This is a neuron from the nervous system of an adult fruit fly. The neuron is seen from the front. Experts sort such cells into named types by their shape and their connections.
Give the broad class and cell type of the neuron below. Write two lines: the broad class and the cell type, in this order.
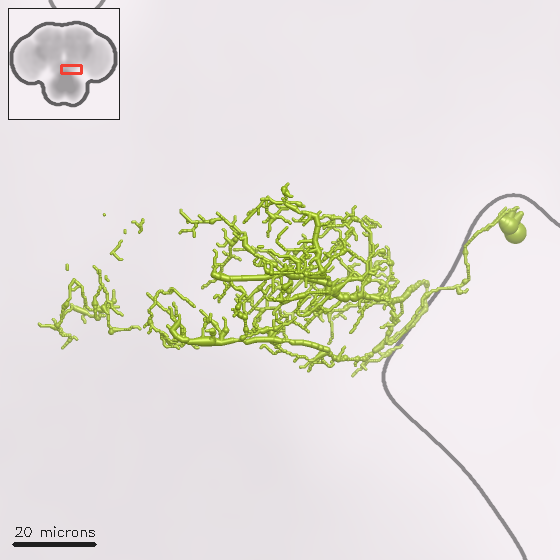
central-brain intrinsic neuron
GNG027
